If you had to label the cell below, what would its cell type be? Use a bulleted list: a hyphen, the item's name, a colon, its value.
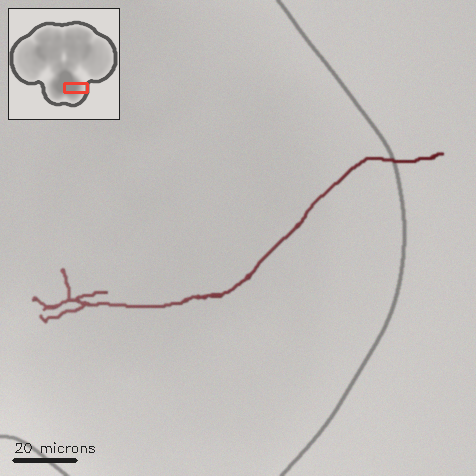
- cell type: WG1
